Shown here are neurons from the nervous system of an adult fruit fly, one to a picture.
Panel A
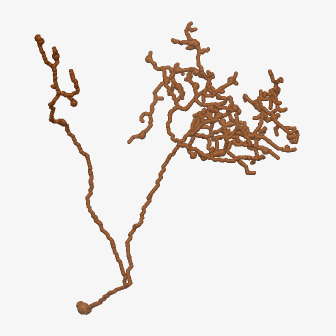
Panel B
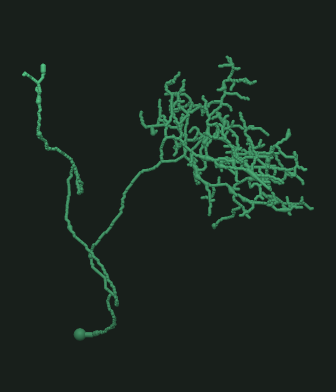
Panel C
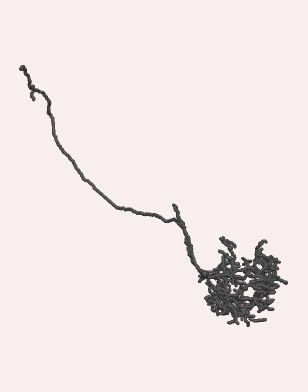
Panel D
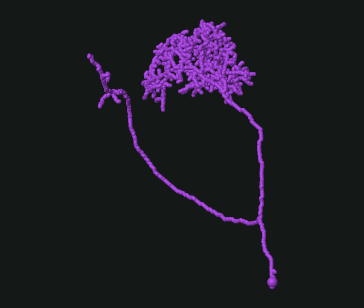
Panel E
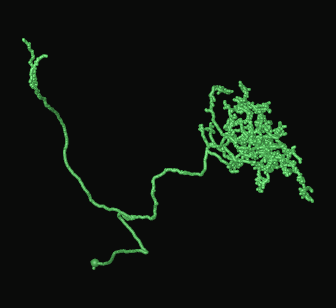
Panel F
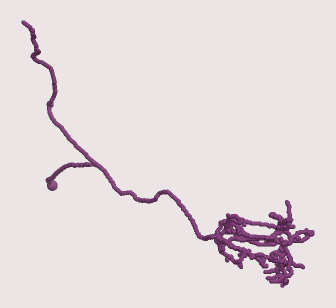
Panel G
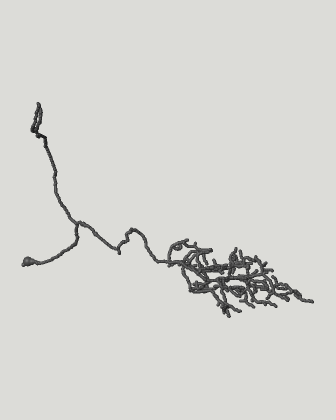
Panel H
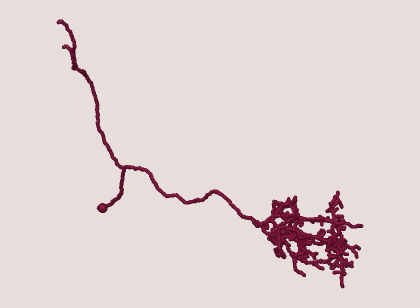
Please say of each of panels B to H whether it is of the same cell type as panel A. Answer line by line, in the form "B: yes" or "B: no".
B: yes
C: no
D: no
E: yes
F: yes
G: yes
H: yes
